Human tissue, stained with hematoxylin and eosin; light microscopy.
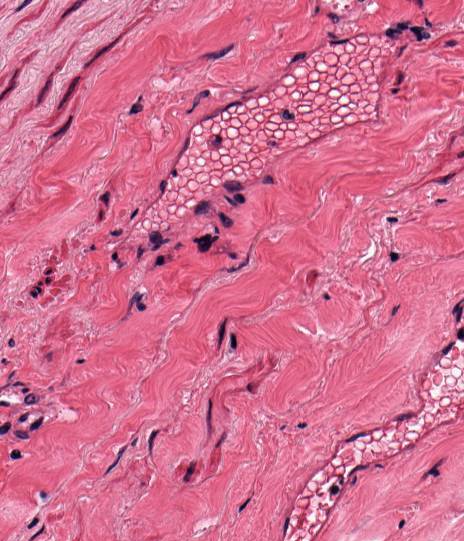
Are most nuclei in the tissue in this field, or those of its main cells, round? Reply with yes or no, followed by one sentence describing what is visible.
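No. The scattered nuclei between the collagen bundles are few, dark and mostly elongated.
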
